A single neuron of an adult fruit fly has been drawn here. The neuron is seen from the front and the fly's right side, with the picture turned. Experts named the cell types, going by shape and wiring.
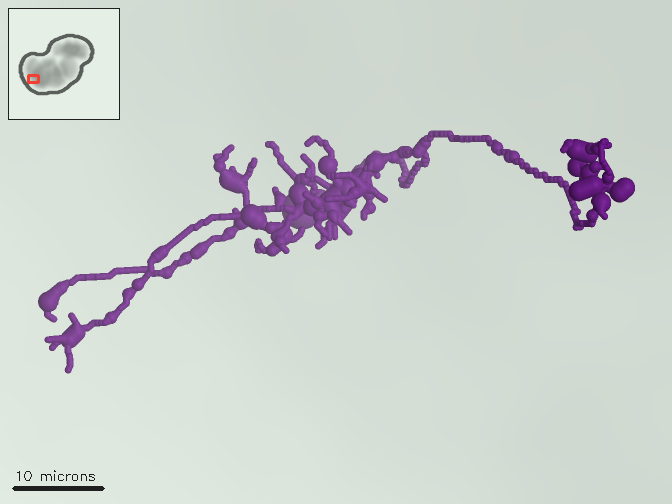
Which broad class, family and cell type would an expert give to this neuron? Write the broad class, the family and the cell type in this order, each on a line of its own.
optic-lobe intrinsic neuron
T
T2a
